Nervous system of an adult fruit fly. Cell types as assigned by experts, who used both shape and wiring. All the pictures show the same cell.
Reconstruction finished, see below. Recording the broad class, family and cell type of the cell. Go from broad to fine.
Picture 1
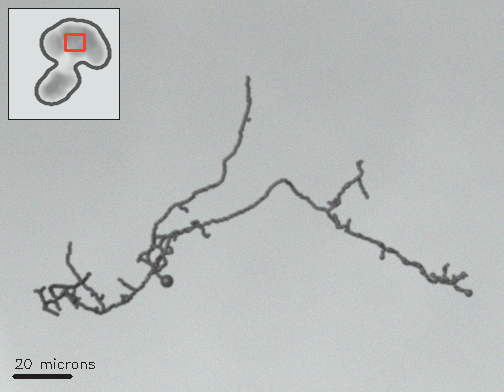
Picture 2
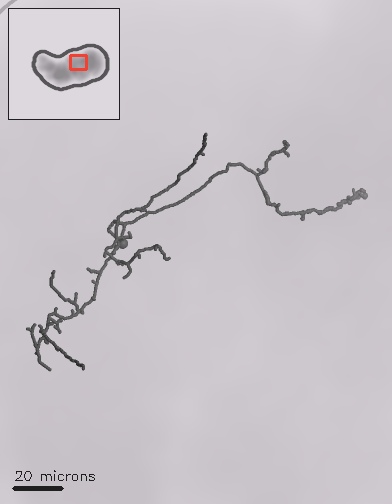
central-brain intrinsic neuron; hemilineage DM6_posterior; CB1997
